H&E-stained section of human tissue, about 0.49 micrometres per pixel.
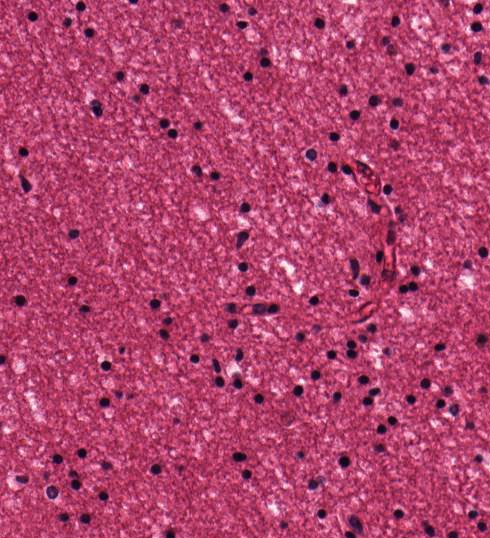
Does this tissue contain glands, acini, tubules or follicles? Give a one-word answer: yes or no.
No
